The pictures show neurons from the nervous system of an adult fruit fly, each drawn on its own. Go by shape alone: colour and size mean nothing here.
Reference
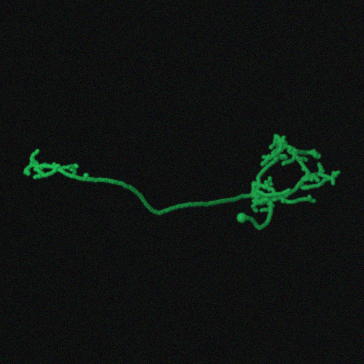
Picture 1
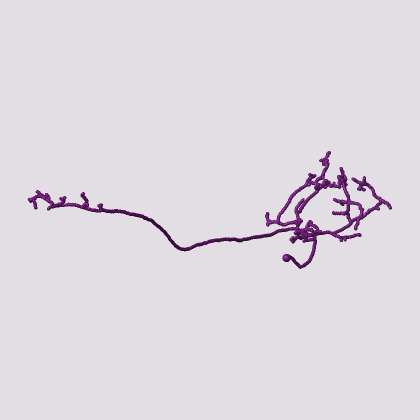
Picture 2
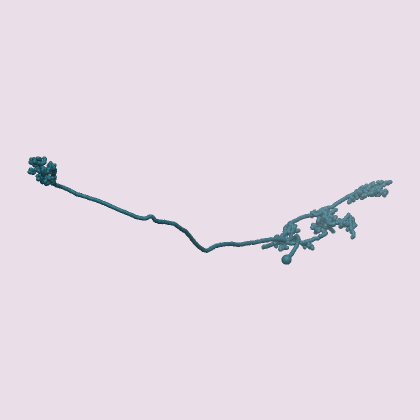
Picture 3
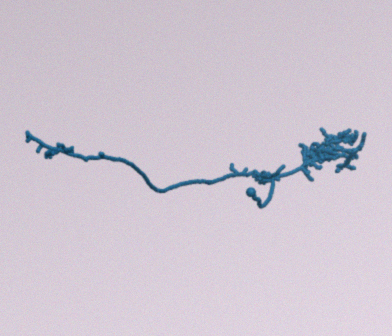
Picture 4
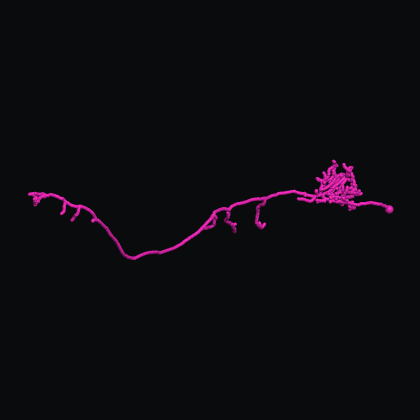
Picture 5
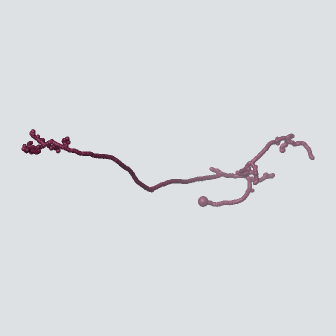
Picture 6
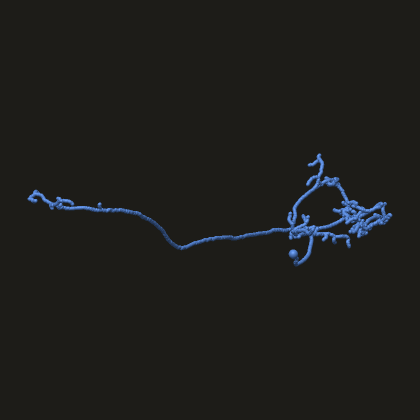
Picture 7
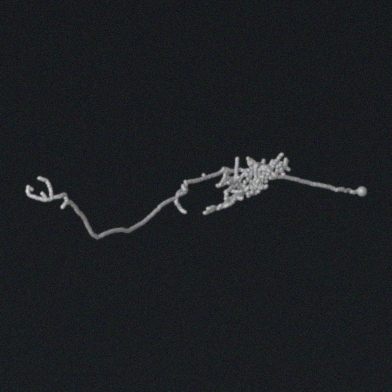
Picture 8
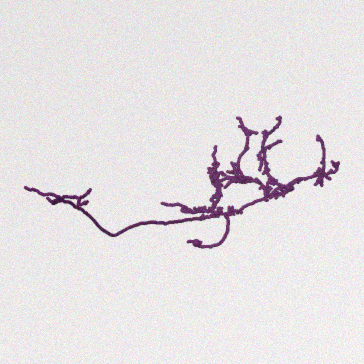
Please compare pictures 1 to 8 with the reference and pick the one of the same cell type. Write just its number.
1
